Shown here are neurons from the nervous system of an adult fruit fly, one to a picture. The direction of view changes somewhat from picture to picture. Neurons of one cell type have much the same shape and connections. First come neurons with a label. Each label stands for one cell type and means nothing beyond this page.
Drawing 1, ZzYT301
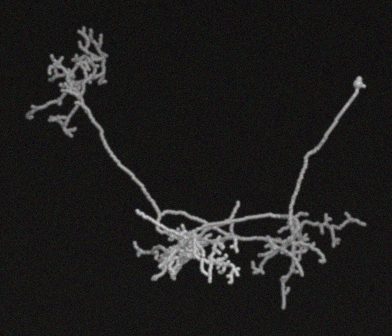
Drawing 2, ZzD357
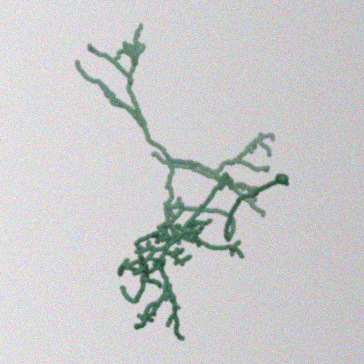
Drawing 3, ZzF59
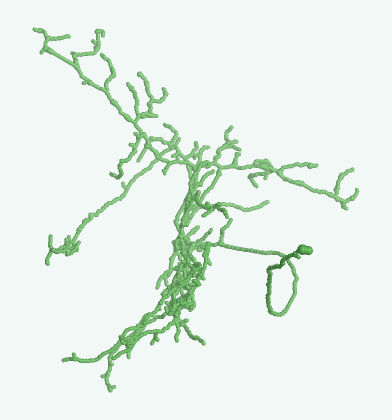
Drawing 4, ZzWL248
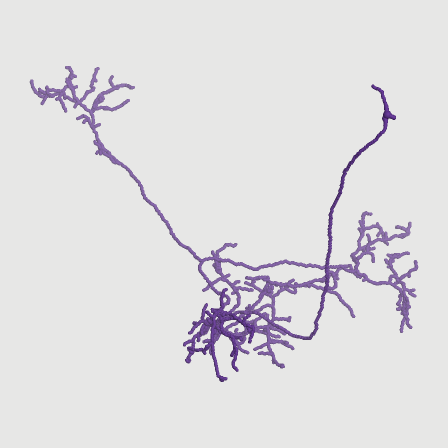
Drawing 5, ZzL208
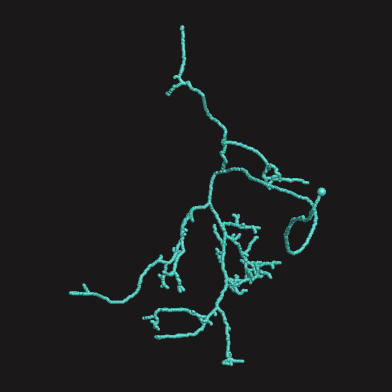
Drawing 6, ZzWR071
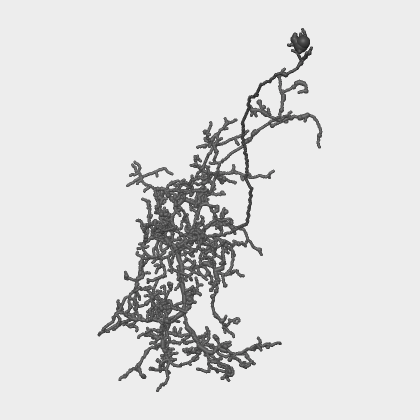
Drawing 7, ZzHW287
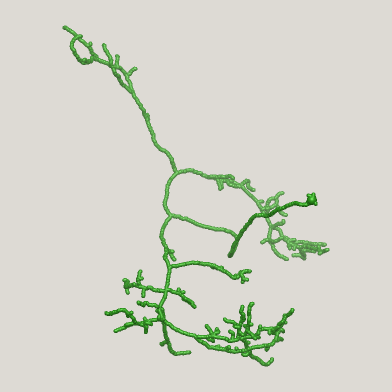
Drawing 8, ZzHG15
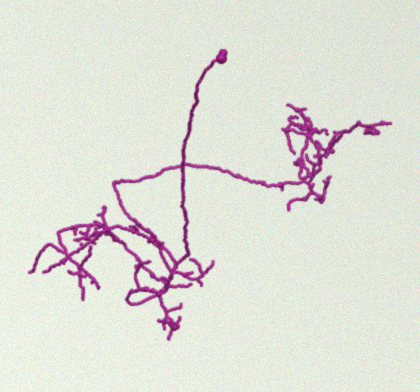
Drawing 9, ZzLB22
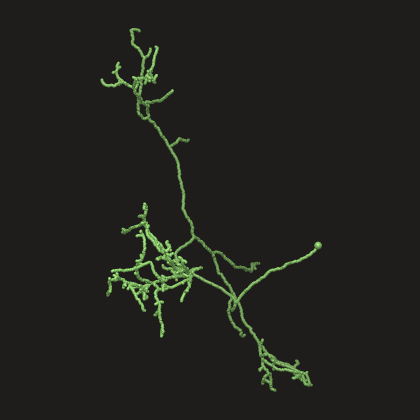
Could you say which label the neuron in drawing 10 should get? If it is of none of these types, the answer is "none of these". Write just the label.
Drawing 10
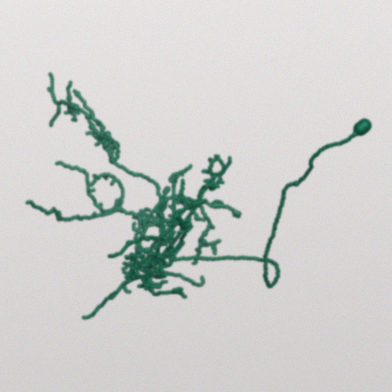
ZzF59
